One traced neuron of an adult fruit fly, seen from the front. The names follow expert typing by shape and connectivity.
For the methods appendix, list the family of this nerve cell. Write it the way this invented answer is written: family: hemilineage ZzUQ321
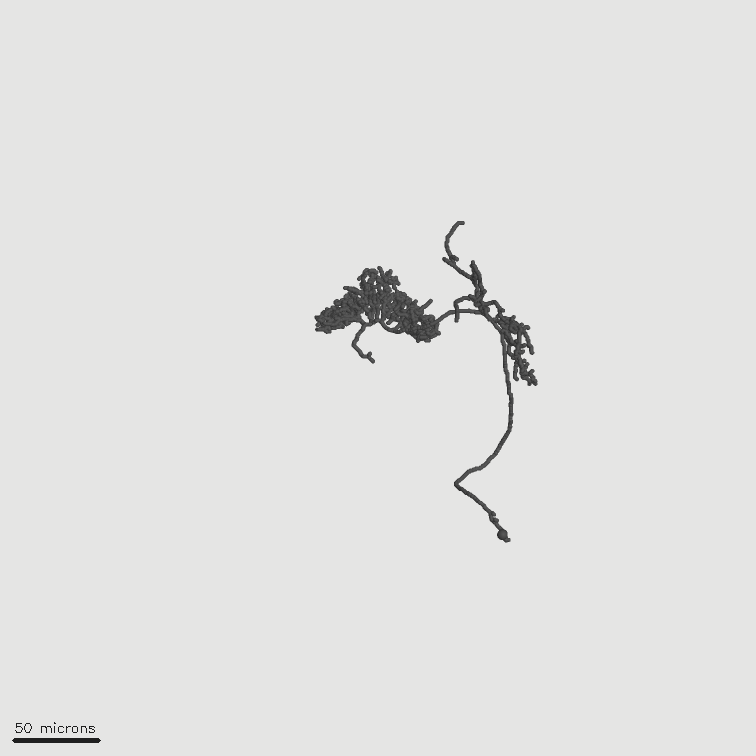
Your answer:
family: hemilineage LALv1_dorsal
